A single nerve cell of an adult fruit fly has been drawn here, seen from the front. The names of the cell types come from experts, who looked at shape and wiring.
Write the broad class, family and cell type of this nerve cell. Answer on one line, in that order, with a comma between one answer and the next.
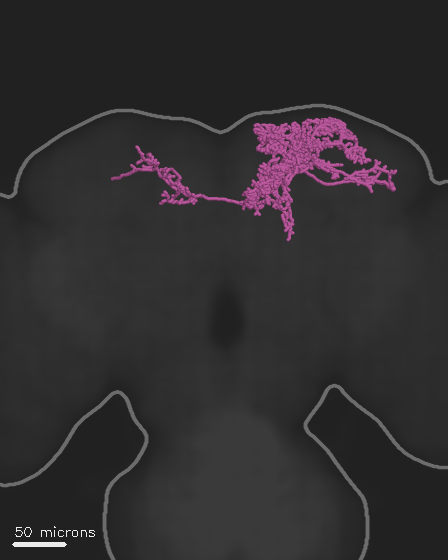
central-brain intrinsic neuron, hemilineage DL2_dorsal, LHPV5e1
